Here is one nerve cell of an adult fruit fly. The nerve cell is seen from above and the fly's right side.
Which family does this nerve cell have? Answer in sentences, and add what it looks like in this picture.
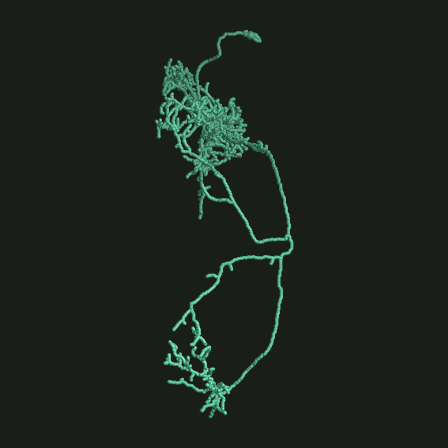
Its family is hemilineage SLPal2. Its broad class is central-brain intrinsic neuron. Its cell body lies at the top of the picture. Dozens of branch ends can be seen.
